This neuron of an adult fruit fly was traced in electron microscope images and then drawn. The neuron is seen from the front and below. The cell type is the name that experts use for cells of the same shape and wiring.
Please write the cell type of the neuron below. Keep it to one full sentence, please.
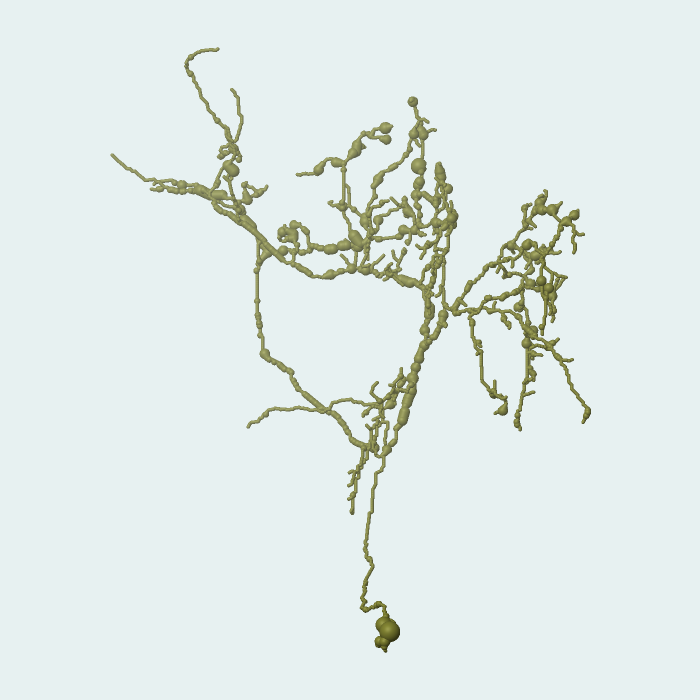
The cell type name LoVP38 applies to this neuron.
